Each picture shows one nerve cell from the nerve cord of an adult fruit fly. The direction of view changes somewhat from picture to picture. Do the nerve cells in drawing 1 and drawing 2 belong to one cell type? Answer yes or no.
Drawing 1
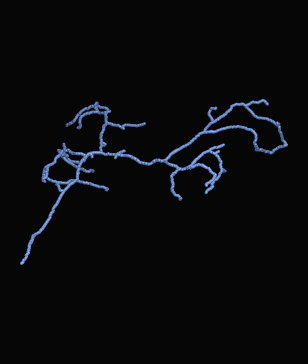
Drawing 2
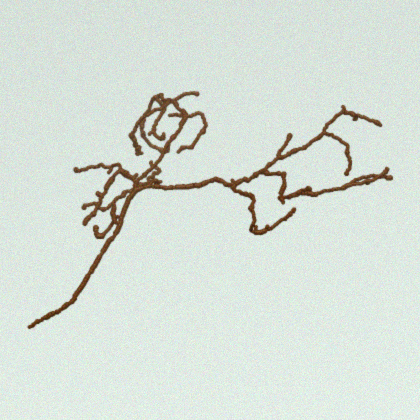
yes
